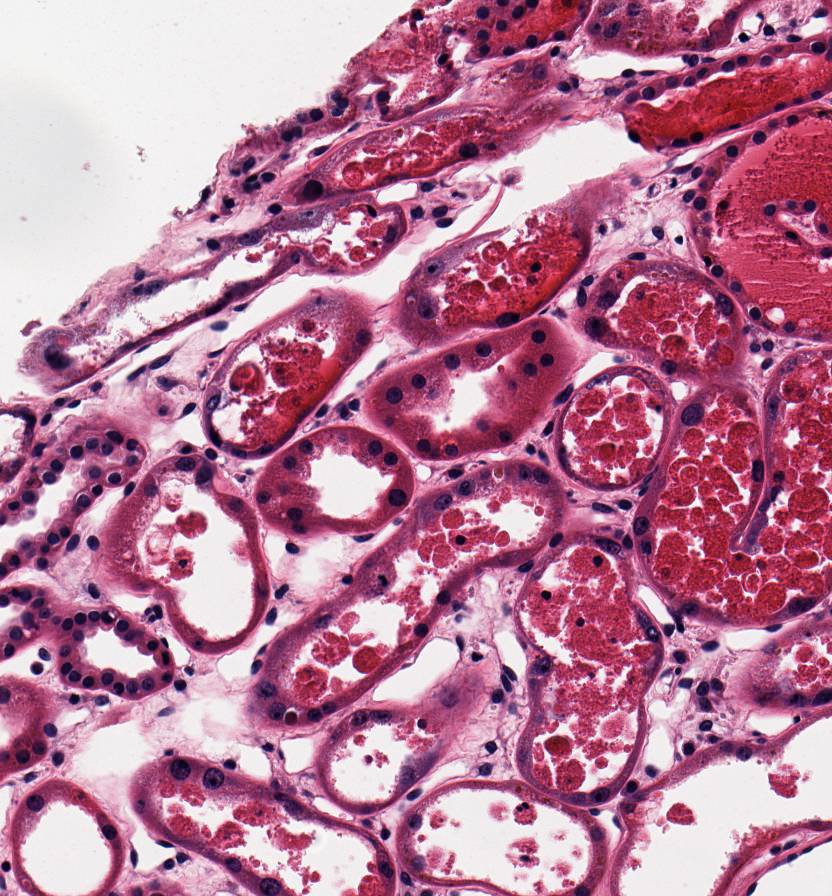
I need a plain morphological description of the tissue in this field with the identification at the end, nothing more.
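Closely packed tubules in cross and oblique section make up almost the entire tissue, with no glomerulus in the field. Many lumina, chiefly right and centre, hold clumped round bright red globules of varying size. Larger tubules have a single layer of cuboidal cells with abundant pink cytoplasm and round dark nuclei. This is renal cortex.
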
